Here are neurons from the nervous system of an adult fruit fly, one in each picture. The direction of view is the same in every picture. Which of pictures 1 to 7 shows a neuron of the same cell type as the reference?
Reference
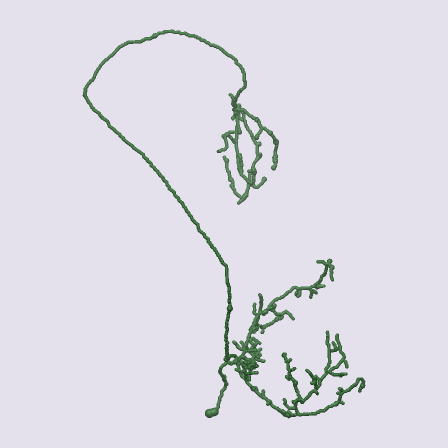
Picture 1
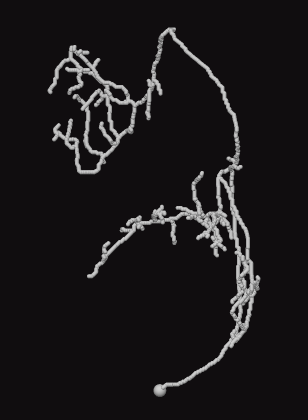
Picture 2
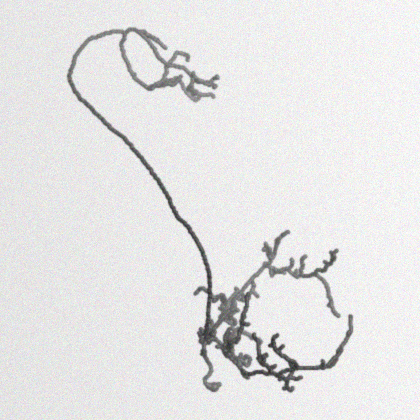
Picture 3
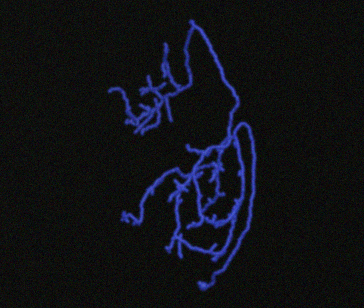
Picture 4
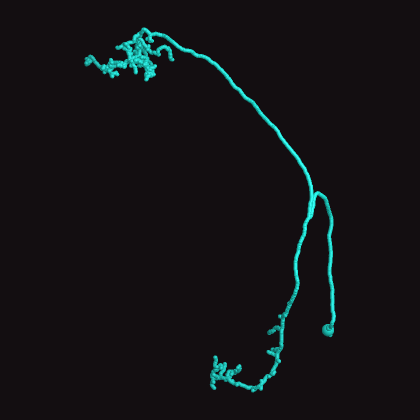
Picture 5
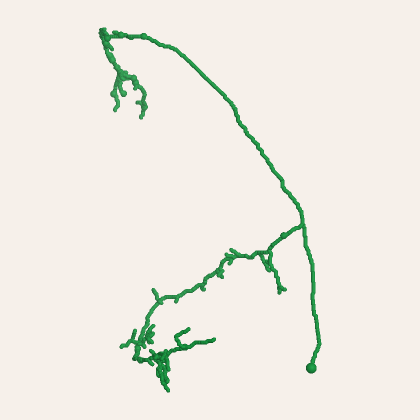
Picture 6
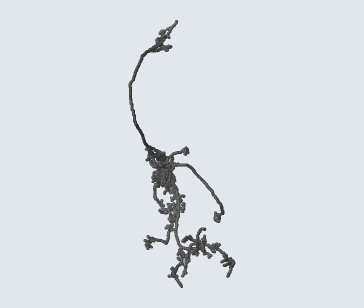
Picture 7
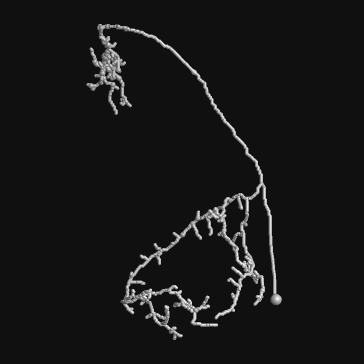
2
